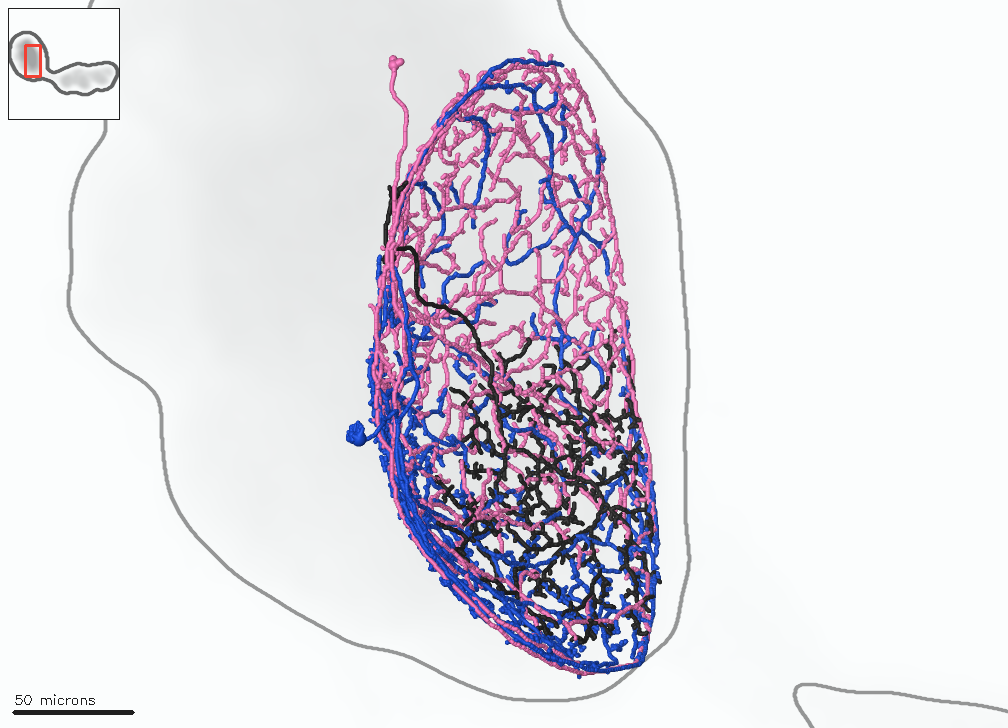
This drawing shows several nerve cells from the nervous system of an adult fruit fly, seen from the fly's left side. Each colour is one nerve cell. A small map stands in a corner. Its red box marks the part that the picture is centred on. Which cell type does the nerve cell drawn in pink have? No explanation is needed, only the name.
Cm30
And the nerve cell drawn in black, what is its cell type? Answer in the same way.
Cm21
